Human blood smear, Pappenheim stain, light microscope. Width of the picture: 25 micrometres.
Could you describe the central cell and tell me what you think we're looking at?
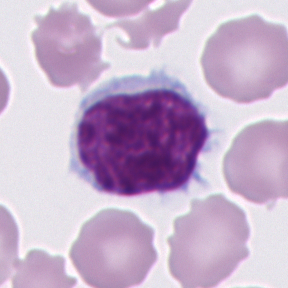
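Cell diameter measures about 12 micrometres. The nucleus is a rounded shape with a slightly irregular outline, wider than it is tall, at about 11 by 9 micrometres, and it fills about 80% of the cell's area. Its chromatin is dark purple and clumped into coarse patches separated by paler streaks. Pale blue cytoplasm forms only a narrow rim around the nucleus. Fine hair-like projections stick out from the cell edge, most plainly along the top and right side. Name: hairy cell.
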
